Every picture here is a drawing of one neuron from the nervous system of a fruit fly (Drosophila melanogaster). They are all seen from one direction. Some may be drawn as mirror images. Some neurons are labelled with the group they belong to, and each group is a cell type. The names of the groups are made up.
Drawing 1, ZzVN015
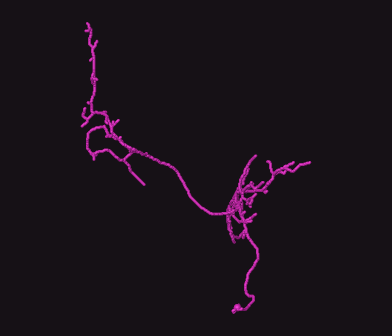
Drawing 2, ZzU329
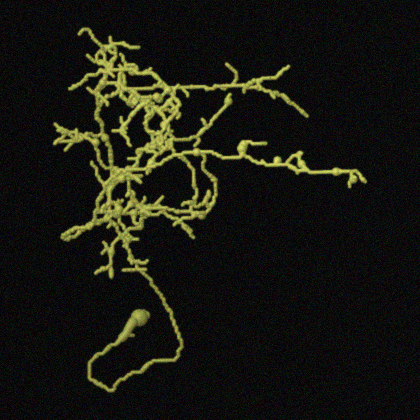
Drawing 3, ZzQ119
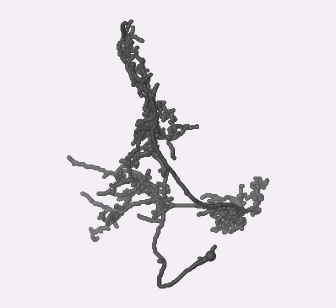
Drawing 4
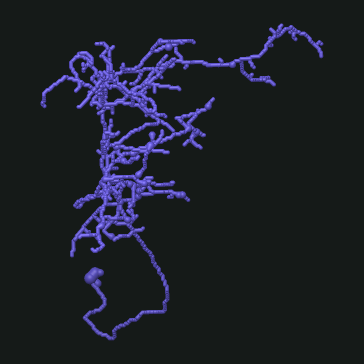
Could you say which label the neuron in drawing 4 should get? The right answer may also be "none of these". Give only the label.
ZzU329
